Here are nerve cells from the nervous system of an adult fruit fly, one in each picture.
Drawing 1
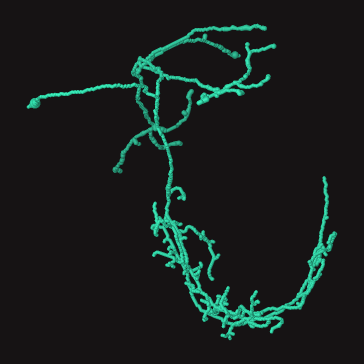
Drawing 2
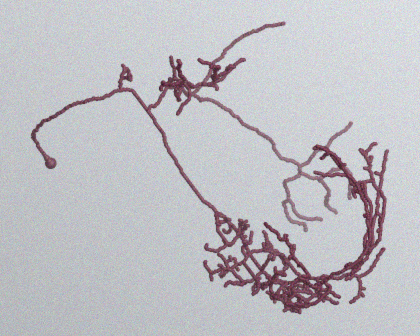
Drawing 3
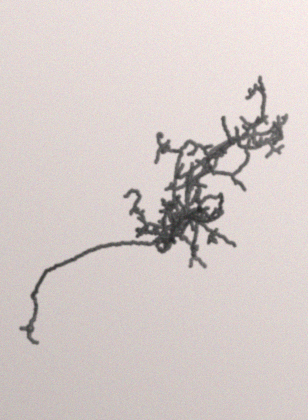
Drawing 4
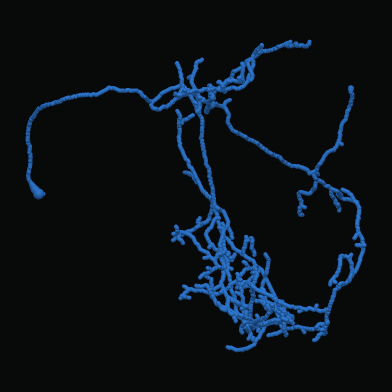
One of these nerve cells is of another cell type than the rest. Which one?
Drawing 3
